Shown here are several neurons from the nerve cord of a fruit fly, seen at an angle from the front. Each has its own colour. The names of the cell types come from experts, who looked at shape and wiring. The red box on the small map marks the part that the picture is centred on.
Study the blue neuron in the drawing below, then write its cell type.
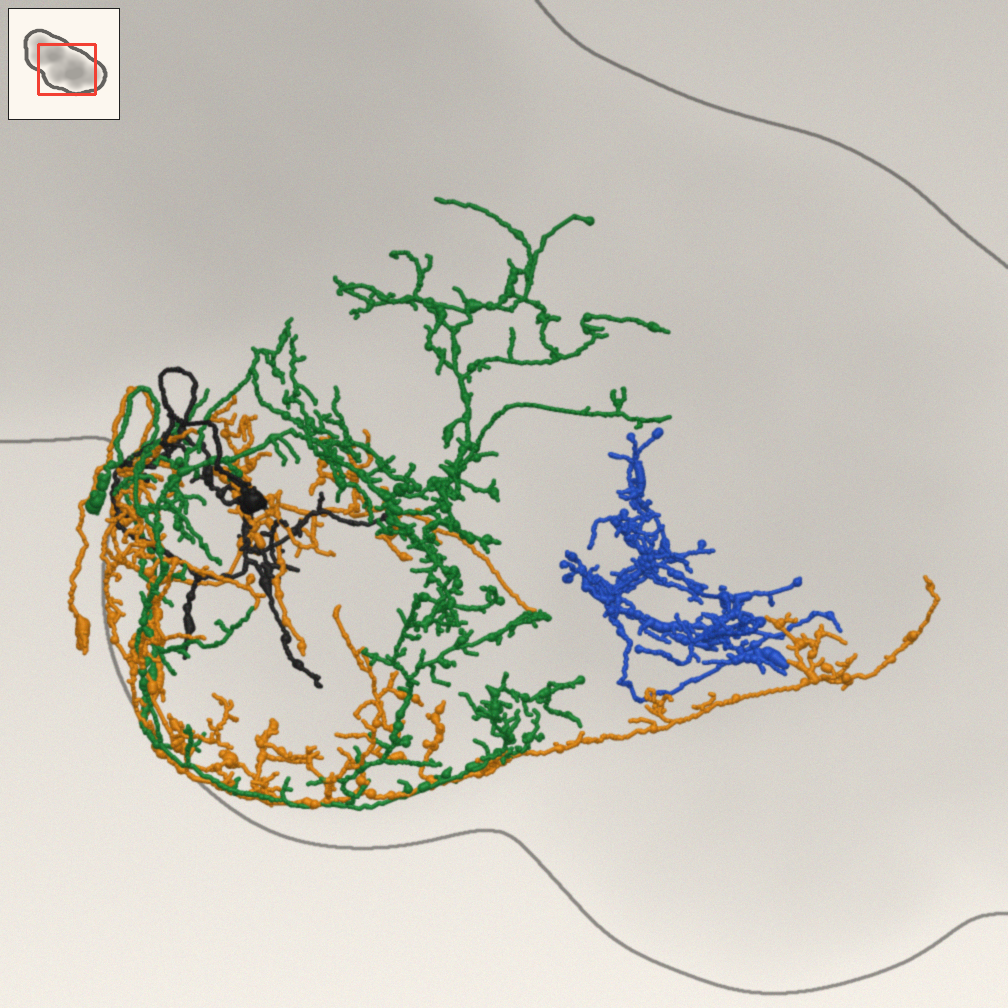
SNpp50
